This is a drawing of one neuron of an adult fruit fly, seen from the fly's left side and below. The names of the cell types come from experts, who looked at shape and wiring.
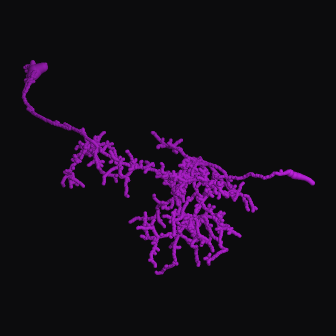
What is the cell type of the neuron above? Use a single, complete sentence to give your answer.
This neuron is a member of the Tergotr. MN cell type.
